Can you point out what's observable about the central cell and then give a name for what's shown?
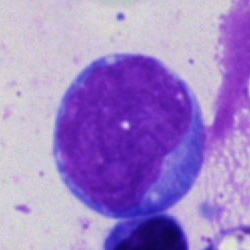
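Start with the outline: round to slightly oval, and smooth. Look at the chromatin next; it is finely granular, without dense dark clumps. The cytoplasm is only a narrow rim, widest at the lower right, and it stains deep blue. This cell is a blast.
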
